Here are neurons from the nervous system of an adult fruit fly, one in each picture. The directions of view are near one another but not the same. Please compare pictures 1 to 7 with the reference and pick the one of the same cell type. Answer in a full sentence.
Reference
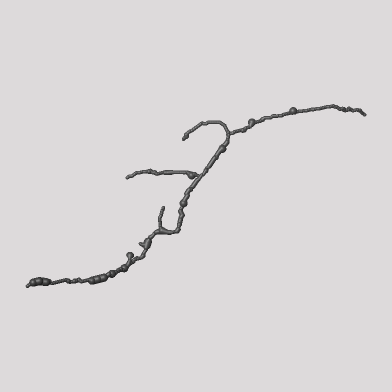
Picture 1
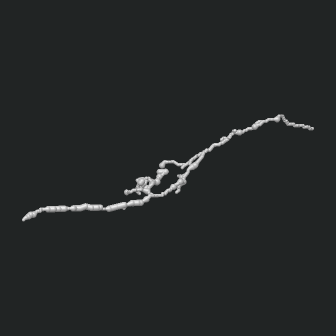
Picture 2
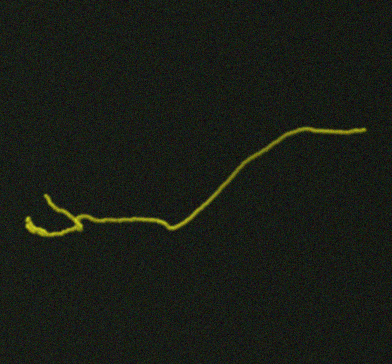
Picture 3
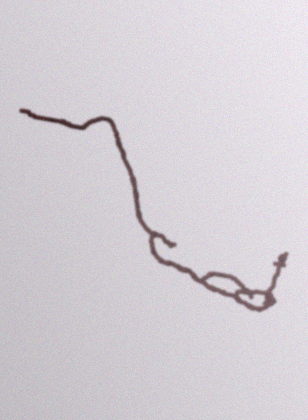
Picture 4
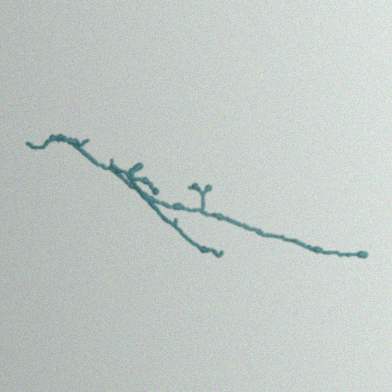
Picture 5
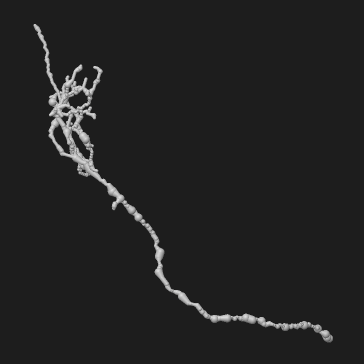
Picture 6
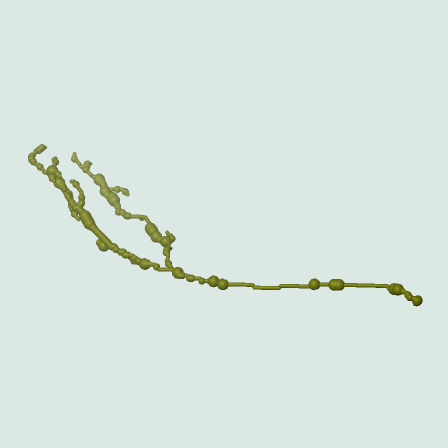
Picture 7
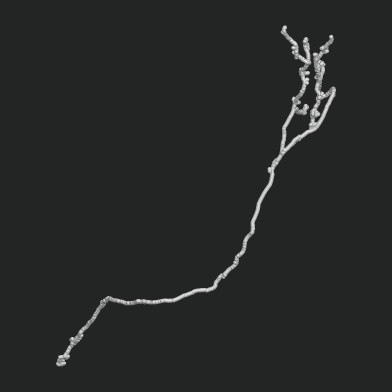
Picture 1 is of the same cell type.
